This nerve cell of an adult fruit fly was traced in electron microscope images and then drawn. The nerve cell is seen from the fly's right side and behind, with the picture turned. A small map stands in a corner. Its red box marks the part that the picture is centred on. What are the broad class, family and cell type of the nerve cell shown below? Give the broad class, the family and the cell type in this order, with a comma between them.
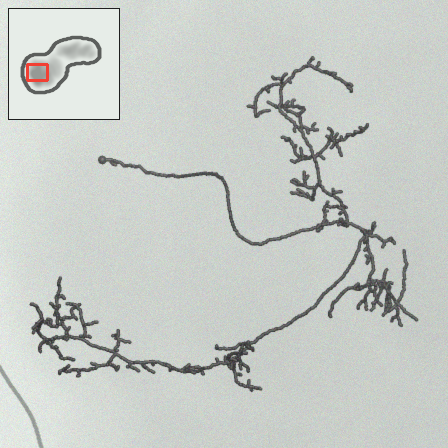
central-brain intrinsic neuron, hemilineage PSa1, AVLP461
